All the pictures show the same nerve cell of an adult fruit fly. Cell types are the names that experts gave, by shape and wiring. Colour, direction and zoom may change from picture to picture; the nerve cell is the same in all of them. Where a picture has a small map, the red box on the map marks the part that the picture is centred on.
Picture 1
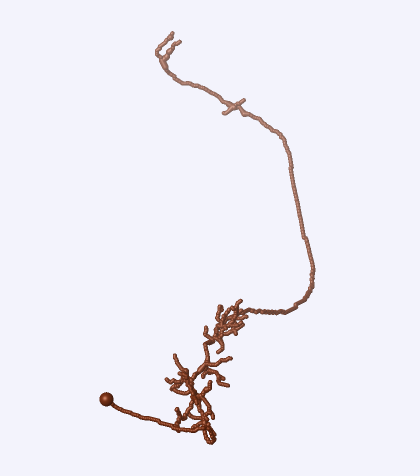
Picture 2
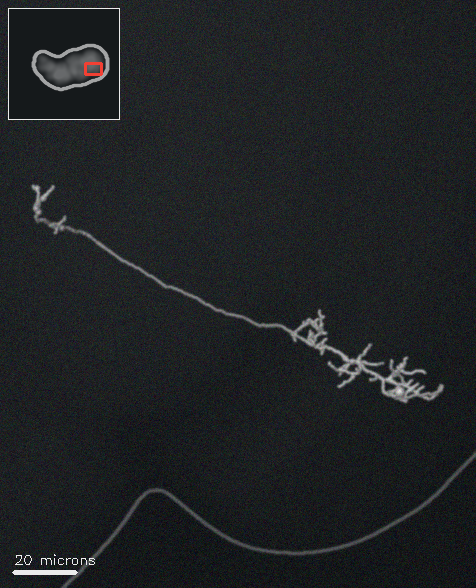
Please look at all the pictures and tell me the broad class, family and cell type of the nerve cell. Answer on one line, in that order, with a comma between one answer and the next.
optic-lobe intrinsic neuron, Tm, Tm12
